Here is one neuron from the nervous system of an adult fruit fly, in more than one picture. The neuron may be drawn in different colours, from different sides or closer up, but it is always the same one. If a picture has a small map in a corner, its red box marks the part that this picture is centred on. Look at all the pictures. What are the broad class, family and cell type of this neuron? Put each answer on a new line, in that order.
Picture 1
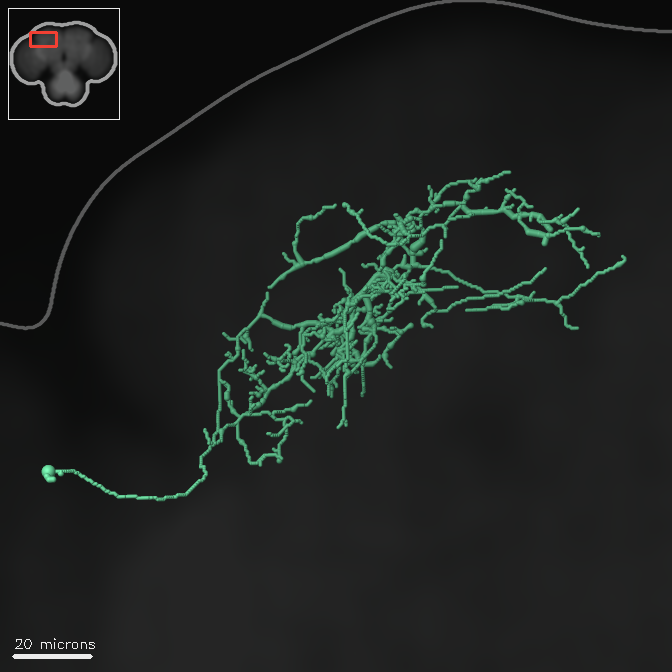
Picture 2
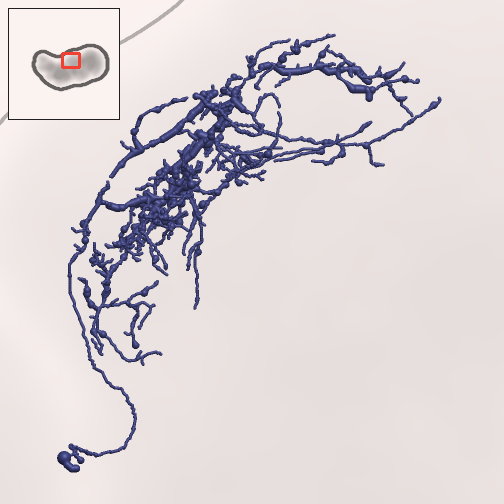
central-brain intrinsic neuron
hemilineage SLPpl3
LHAV3p1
